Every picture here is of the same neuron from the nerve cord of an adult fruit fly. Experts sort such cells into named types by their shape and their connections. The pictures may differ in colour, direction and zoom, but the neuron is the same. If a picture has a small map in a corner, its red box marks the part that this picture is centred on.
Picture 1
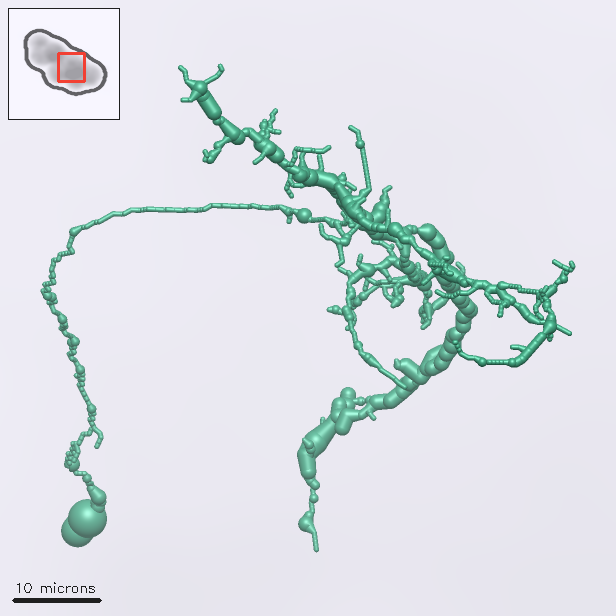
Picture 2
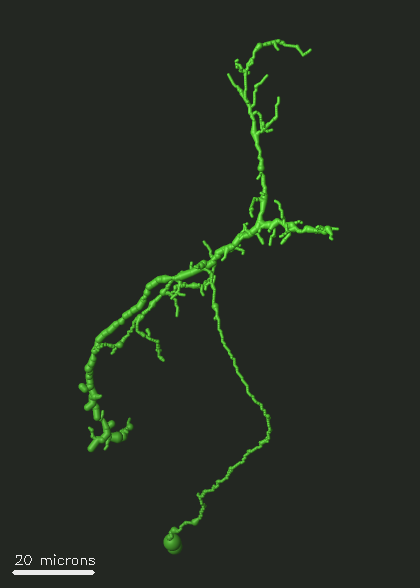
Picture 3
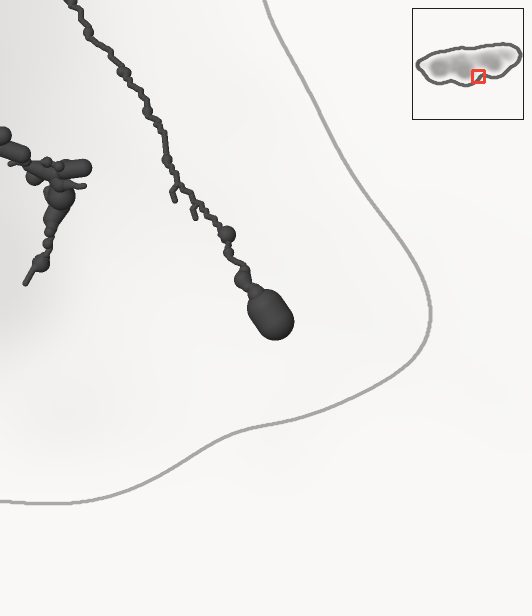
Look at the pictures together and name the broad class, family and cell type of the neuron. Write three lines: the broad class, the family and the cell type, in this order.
nerve-cord intrinsic neuron
hemilineage 21A
IN21A087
